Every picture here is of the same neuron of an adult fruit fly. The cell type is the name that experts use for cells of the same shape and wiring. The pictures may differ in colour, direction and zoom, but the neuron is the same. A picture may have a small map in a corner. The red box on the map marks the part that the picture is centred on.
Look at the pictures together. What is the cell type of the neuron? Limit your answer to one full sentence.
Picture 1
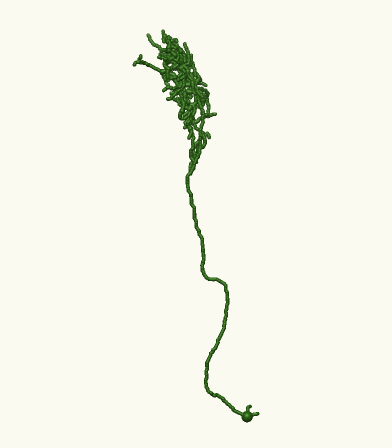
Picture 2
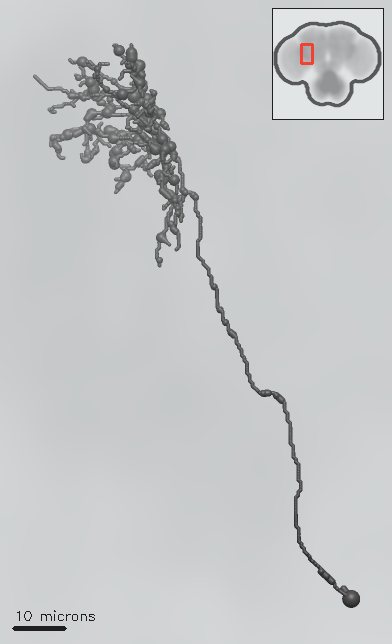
In the scheme of cell types, this neuron is Li14.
